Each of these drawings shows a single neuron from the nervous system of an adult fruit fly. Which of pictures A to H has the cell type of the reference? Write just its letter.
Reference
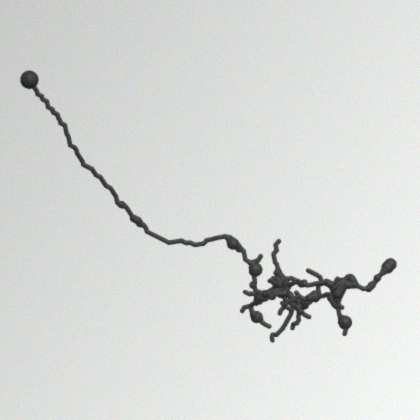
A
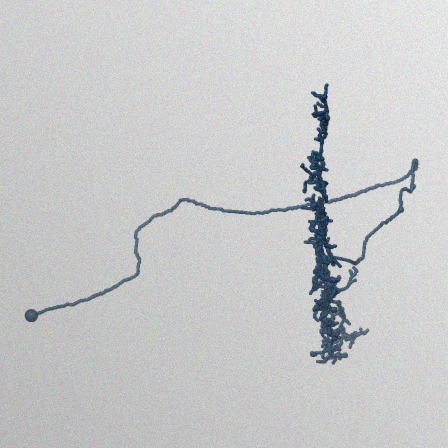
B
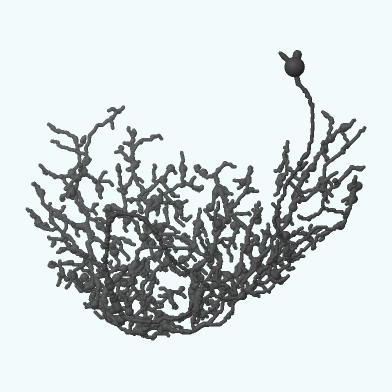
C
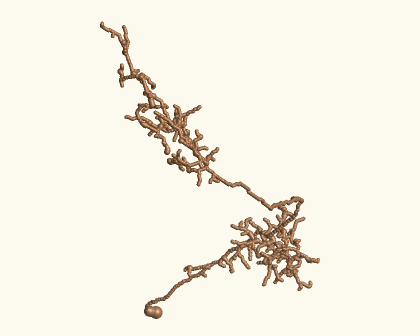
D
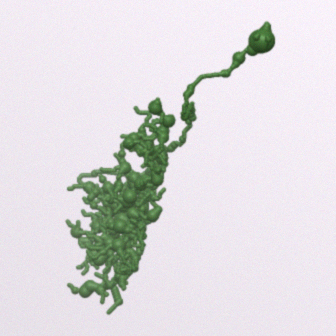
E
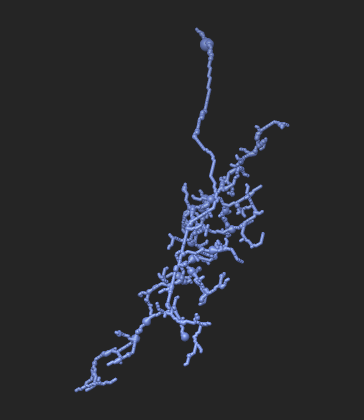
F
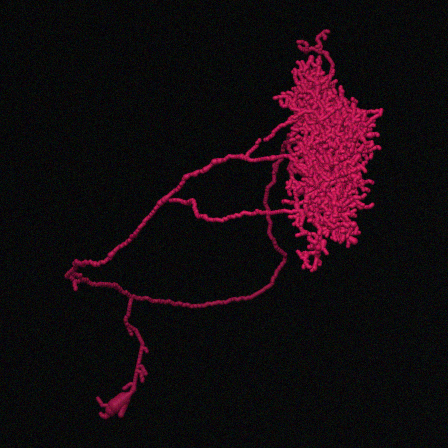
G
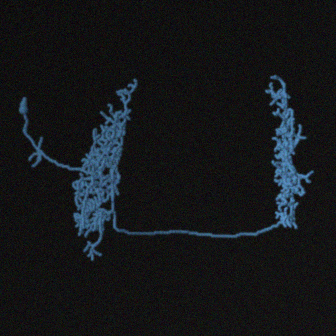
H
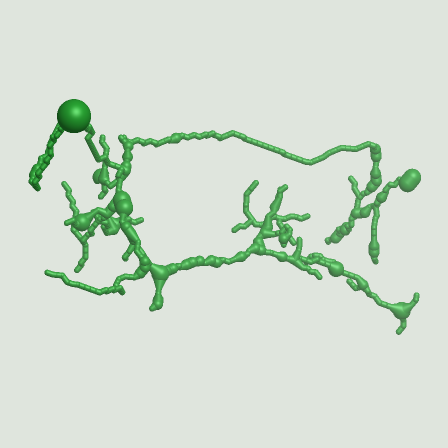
H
